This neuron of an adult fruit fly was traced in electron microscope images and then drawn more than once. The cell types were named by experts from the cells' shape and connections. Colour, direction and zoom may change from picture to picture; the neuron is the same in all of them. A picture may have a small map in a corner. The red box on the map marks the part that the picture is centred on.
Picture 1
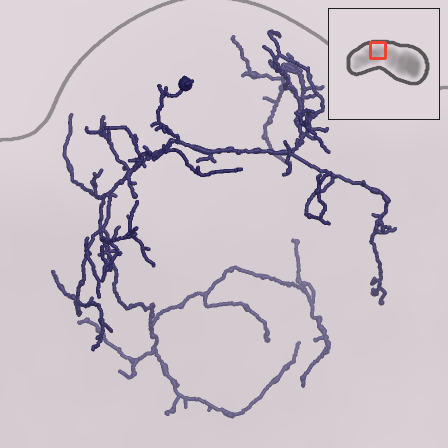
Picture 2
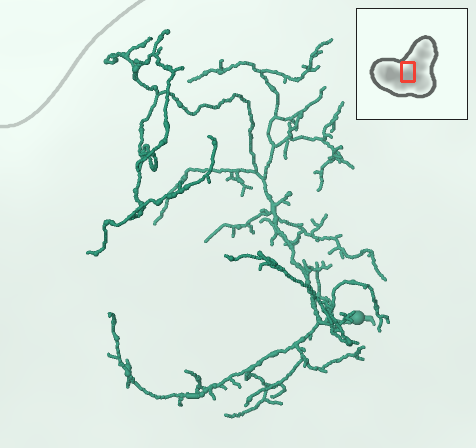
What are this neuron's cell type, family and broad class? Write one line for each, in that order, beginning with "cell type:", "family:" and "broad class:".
cell type: IN04B066
family: hemilineage 04B
broad class: nerve-cord intrinsic neuron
